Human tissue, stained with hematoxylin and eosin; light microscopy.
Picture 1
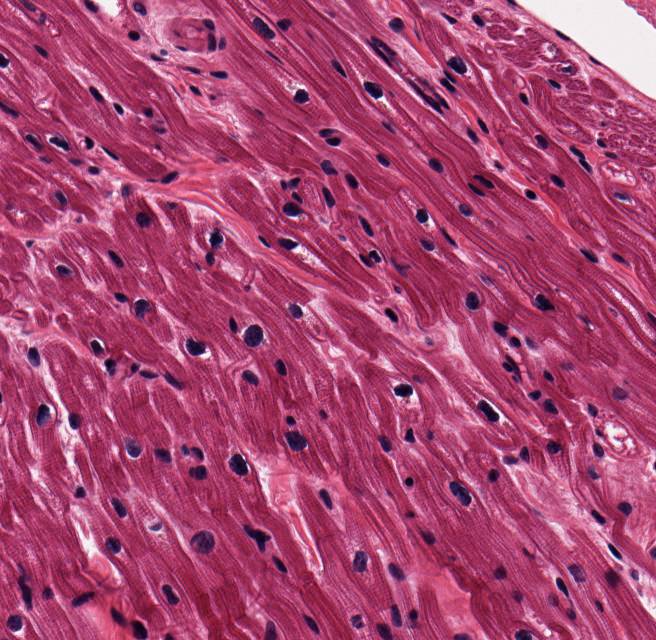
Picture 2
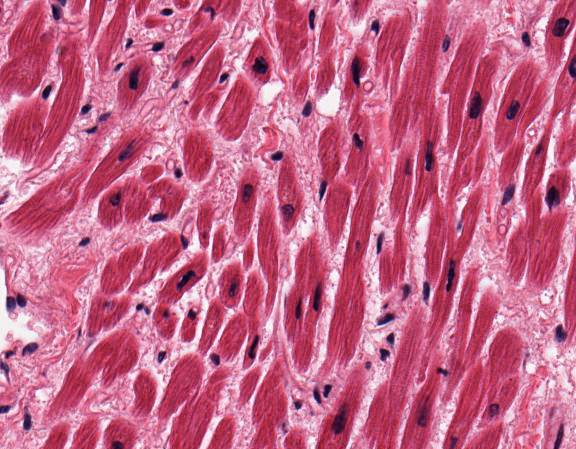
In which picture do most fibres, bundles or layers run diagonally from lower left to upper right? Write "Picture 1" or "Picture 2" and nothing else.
Picture 2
